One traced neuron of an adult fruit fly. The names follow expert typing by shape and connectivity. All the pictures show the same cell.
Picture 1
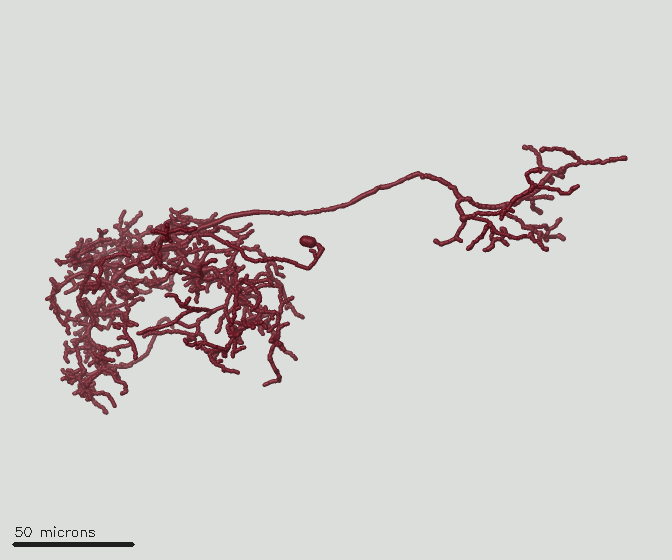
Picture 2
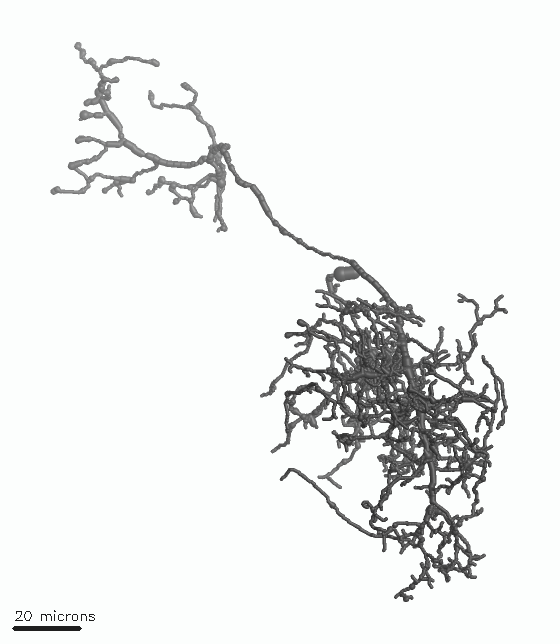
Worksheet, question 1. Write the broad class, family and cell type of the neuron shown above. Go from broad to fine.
nerve-cord intrinsic neuron; hemilineage 03B; IN03B028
